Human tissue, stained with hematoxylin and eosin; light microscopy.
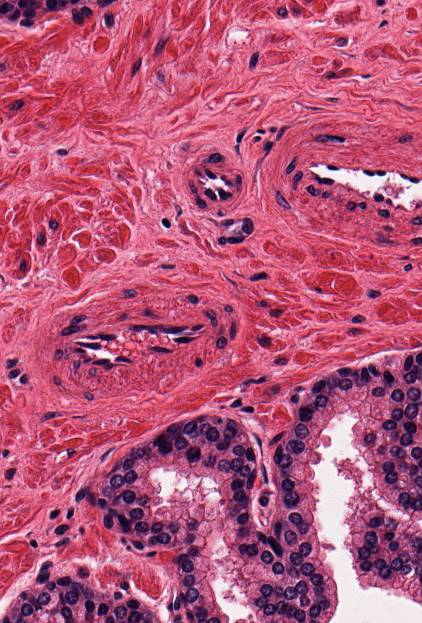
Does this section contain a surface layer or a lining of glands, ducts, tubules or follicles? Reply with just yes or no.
Yes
